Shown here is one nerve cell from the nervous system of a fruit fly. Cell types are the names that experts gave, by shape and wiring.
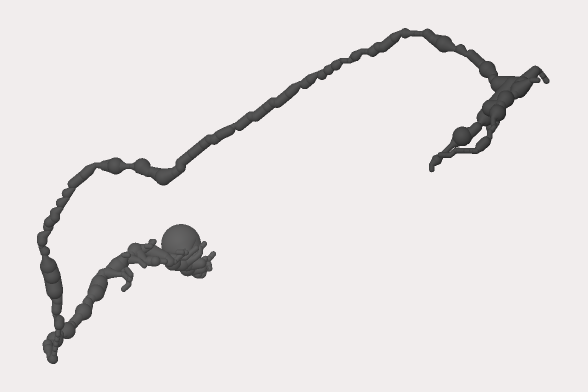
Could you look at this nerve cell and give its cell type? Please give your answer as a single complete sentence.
The cell type name L3 applies to this nerve cell.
